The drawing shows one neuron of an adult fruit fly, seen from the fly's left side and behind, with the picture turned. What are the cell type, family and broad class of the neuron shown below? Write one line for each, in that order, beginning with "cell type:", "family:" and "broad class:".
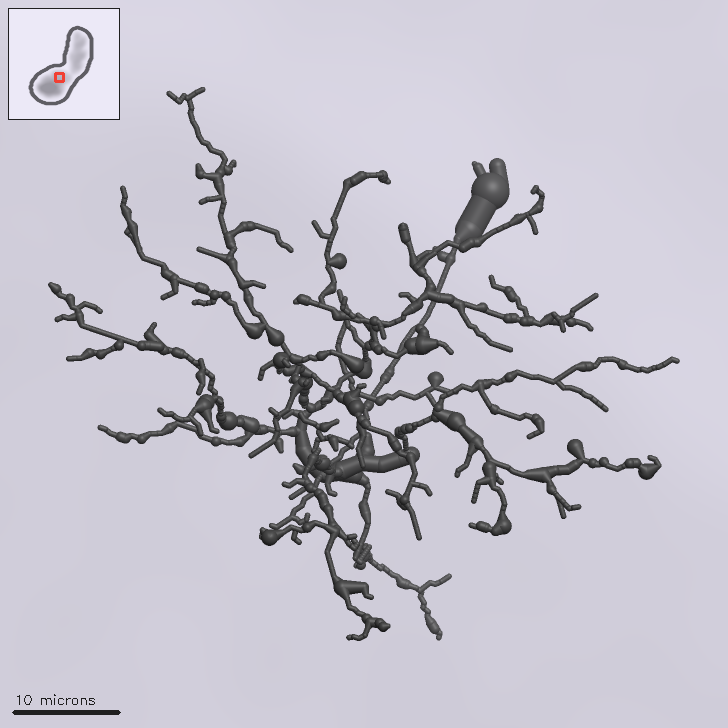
cell type: Lawf1
family: Lawf
broad class: optic-lobe intrinsic neuron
